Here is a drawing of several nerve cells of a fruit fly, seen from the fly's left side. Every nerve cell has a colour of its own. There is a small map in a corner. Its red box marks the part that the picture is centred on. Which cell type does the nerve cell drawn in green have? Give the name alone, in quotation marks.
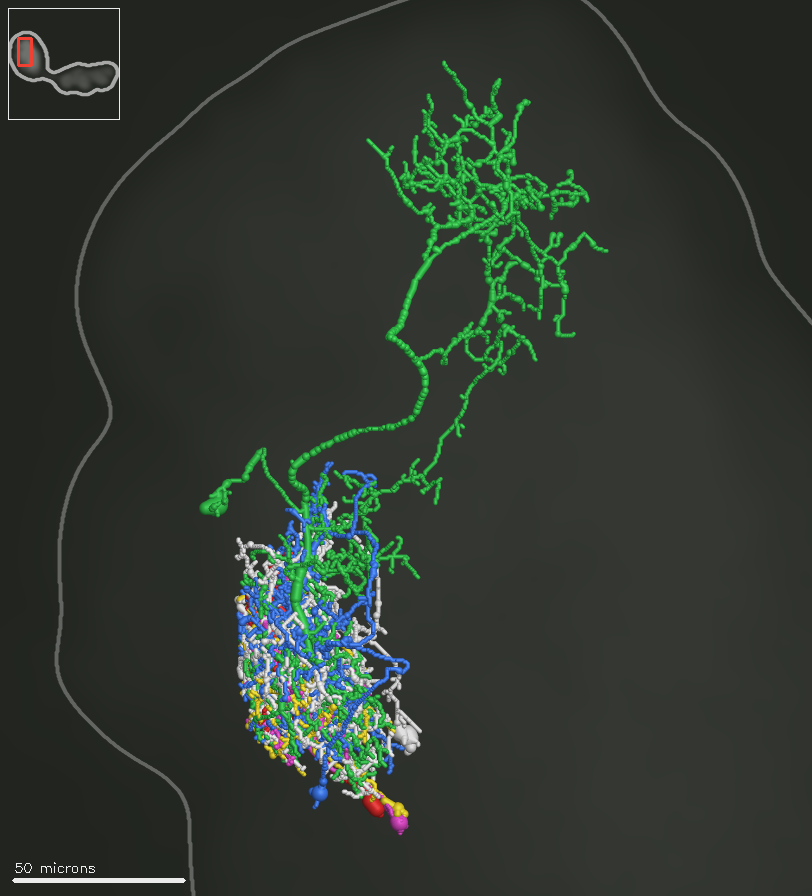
"AVLP443"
